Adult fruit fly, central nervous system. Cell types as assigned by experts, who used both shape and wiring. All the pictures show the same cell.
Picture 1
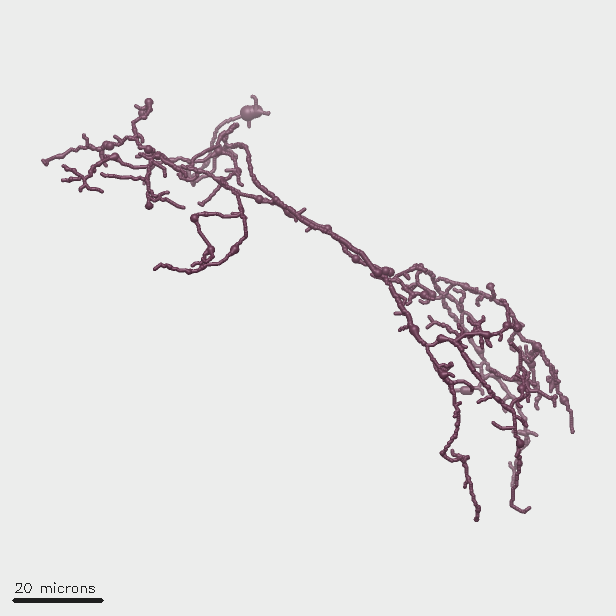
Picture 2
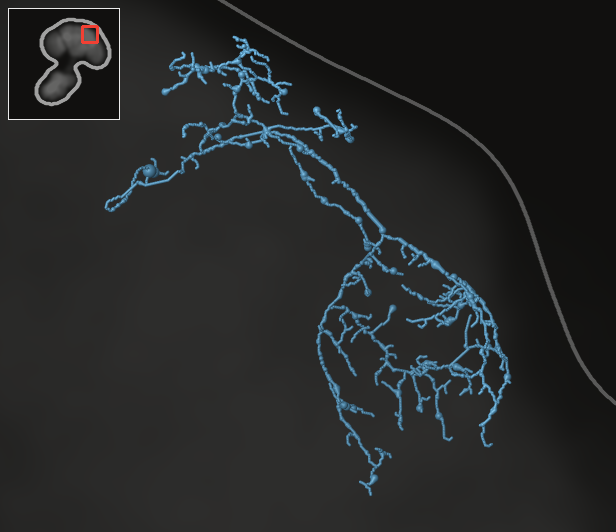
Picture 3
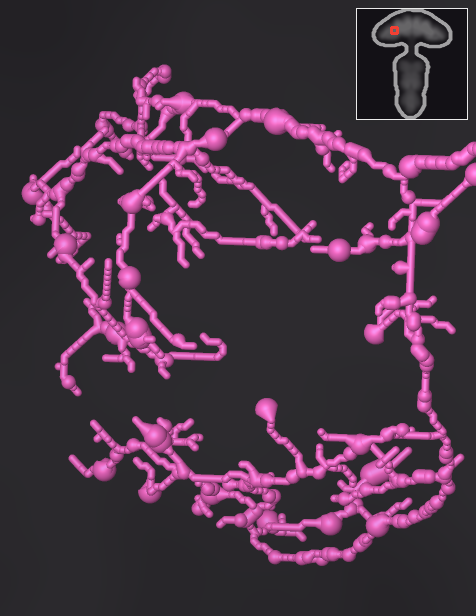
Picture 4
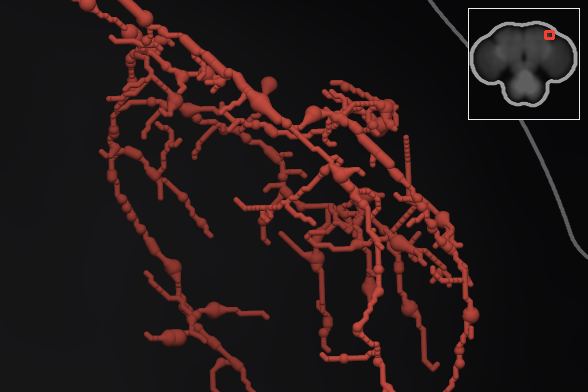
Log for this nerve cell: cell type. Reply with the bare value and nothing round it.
LHPD4e1_b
